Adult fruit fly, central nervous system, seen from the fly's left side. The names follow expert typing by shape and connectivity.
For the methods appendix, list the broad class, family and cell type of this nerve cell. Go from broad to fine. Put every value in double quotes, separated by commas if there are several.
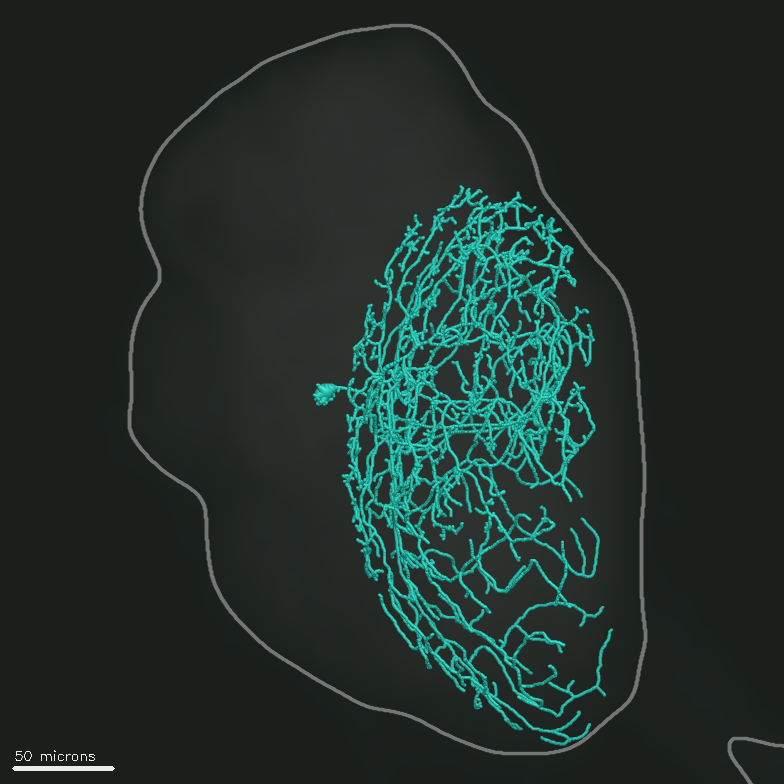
"visual projection neuron", "hemilineage VPNl&d1_lateral", "MeVPMe2"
